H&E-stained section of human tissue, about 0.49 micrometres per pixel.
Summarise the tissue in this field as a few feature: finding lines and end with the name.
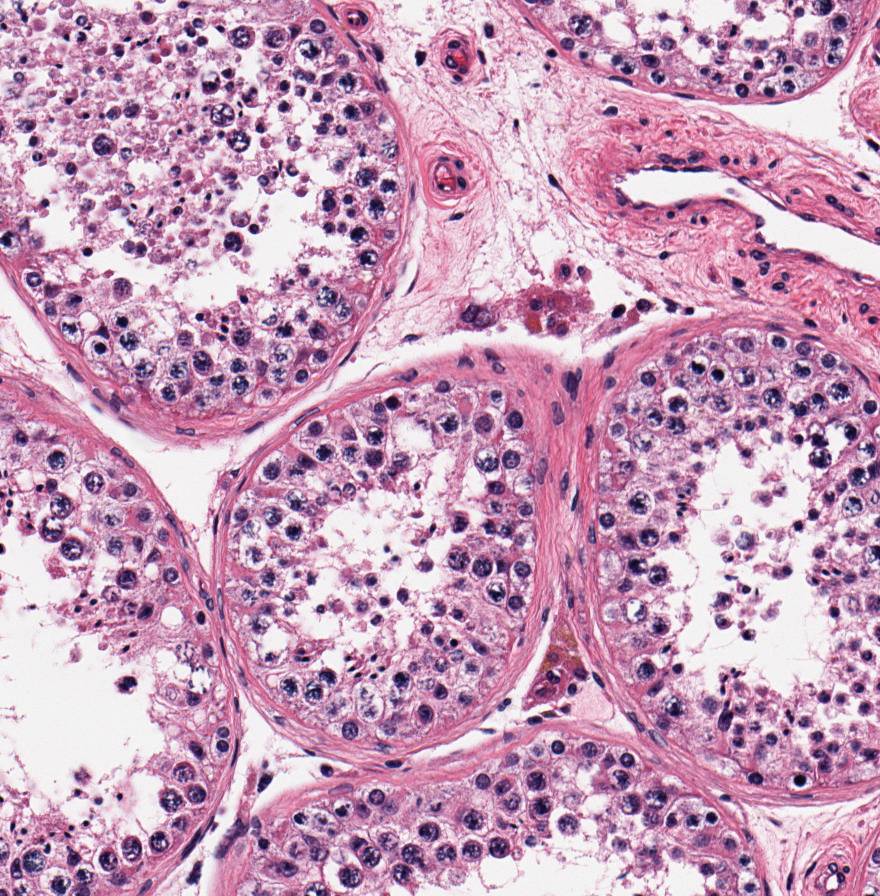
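Epithelium: stratified, many cells thick, wall toward lumen
Nuclei: large, round, coarse clumped dark chromatin, middle layers
Centres: irregular, pale, loose detached cells, wispy pink material
Clefts: white, between several tubules and stroma
Inner cells: loosened, separated from one another
Name: testis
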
